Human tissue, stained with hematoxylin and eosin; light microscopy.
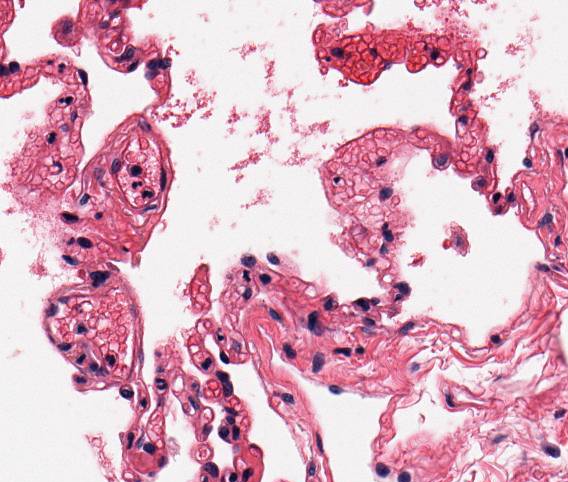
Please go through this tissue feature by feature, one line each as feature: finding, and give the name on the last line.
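Spaces: wide and empty, most of the field, largest upper middle
Septa: thin, branching, between the spaces
Capillaries: in the septa, crowded red blood cells, best along the left
Vessel: top edge just right of centre, dense mass of red blood cells
Thickening: septa in lower middle and lower right, wavy pink collagen
Name: lung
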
